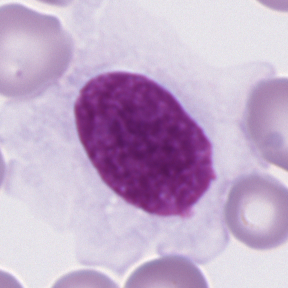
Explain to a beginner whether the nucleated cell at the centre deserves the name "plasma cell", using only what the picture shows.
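Cytoplasm: abundant, forming a wide rim all around the nucleus, and very pale greyish lilac.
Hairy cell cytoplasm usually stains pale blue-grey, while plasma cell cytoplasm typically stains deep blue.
Its pale colour therefore goes with hairy cell and against plasma cell. Outline: irregular, with broad blunt bulges and notches. Nucleus: long axis running from upper left to lower right, with no distinct nucleolus visible. Granules: none of the coarse kind in the cytoplasm. Verdict: this is not a plasma cell but a hairy cell.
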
